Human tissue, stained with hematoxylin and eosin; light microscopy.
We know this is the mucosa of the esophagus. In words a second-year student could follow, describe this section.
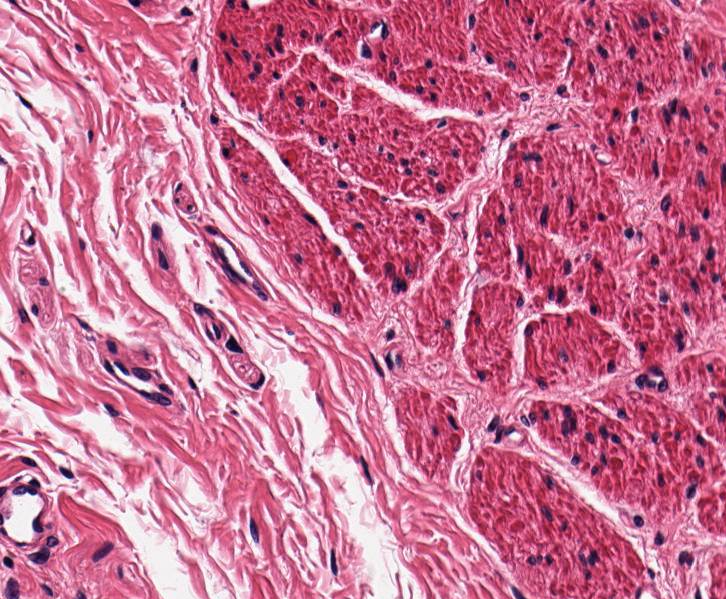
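First: muscle fills the right and upper field; fibrous connective tissue, the left. Second: thin pale connective tissue septa divide the muscle into separate bundles. Third: small dark nuclei scatter throughout the bundle interiors. Fourth: the left-hand collagen bundles are wavy, running diagonally upper left to lower right.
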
